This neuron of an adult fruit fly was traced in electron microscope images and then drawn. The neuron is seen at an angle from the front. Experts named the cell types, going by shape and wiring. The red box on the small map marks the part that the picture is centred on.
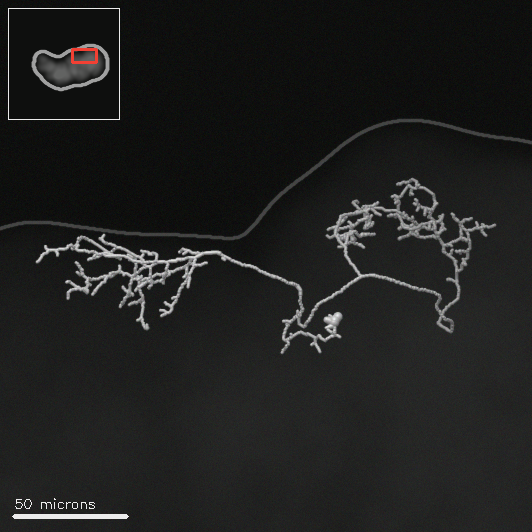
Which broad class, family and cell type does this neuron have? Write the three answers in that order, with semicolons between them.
central-brain intrinsic neuron; hemilineage SMPad1; SMP096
